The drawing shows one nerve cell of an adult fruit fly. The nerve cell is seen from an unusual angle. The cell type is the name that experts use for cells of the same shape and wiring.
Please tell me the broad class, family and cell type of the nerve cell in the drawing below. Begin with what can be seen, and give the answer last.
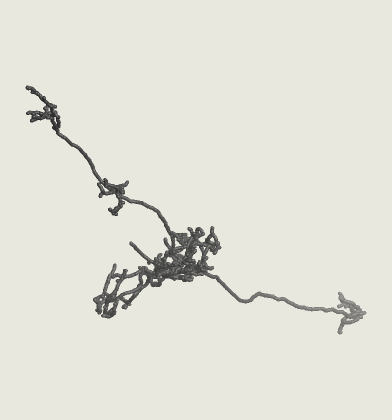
As drawn here it is wider than it is tall. Its broad class is ascending neuron. The family is hemilineage 09B. Its cell type is AN09B006.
